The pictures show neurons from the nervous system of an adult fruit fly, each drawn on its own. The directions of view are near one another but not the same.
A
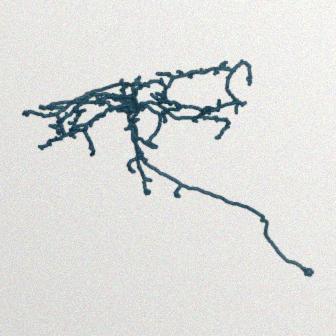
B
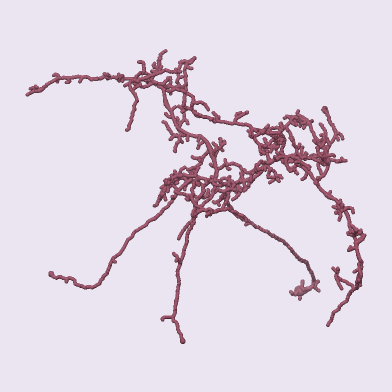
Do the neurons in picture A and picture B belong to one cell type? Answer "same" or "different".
different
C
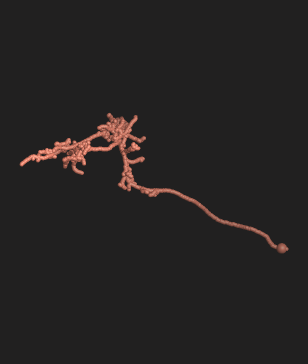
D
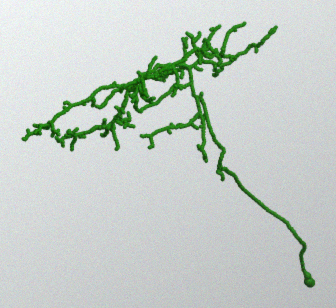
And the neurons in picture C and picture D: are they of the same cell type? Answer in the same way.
same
